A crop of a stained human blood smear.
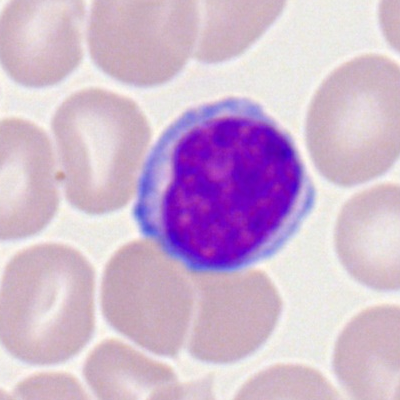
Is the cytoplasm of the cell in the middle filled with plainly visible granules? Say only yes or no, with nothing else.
No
